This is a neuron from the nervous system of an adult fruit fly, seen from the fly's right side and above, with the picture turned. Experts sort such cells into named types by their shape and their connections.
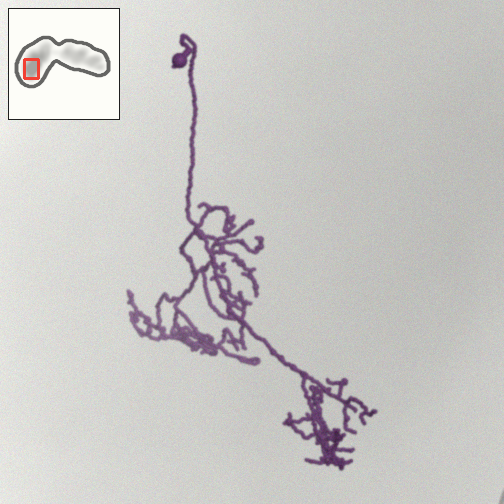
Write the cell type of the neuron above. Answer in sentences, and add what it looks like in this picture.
The cell type is FB8G. It is a central-brain intrinsic neuron. The picture shows dozens of branch ends. As drawn here it is taller than it is wide.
